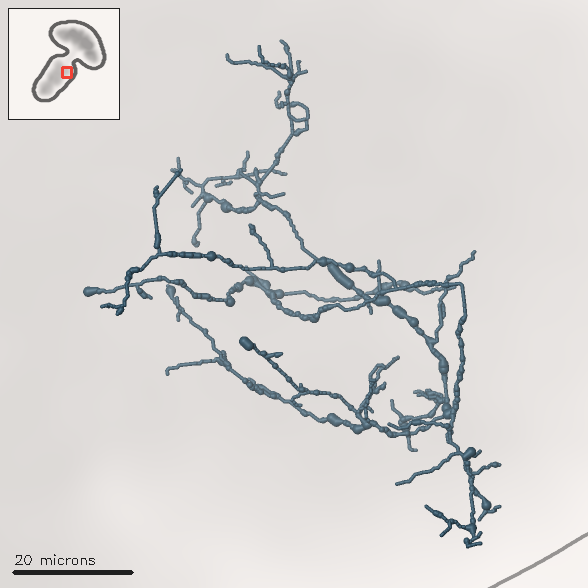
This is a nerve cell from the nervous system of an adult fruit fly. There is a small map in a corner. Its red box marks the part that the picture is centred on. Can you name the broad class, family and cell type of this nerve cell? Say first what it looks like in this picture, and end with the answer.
It is in the nerve cord and does not reach the brain. No cell body is drawn. Dozens of branch ends can be seen. It is a nerve-cord intrinsic neuron. Its family is hemilineage 20A.22A. The cell type is IN20A.22A076.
